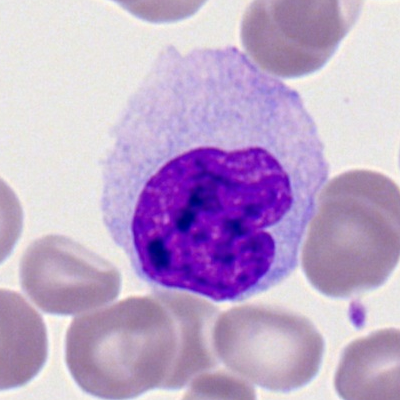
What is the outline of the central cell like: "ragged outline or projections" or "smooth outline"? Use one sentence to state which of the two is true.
Along its outline, the cell is ragged or frayed, or bears projections, blebs or tags.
